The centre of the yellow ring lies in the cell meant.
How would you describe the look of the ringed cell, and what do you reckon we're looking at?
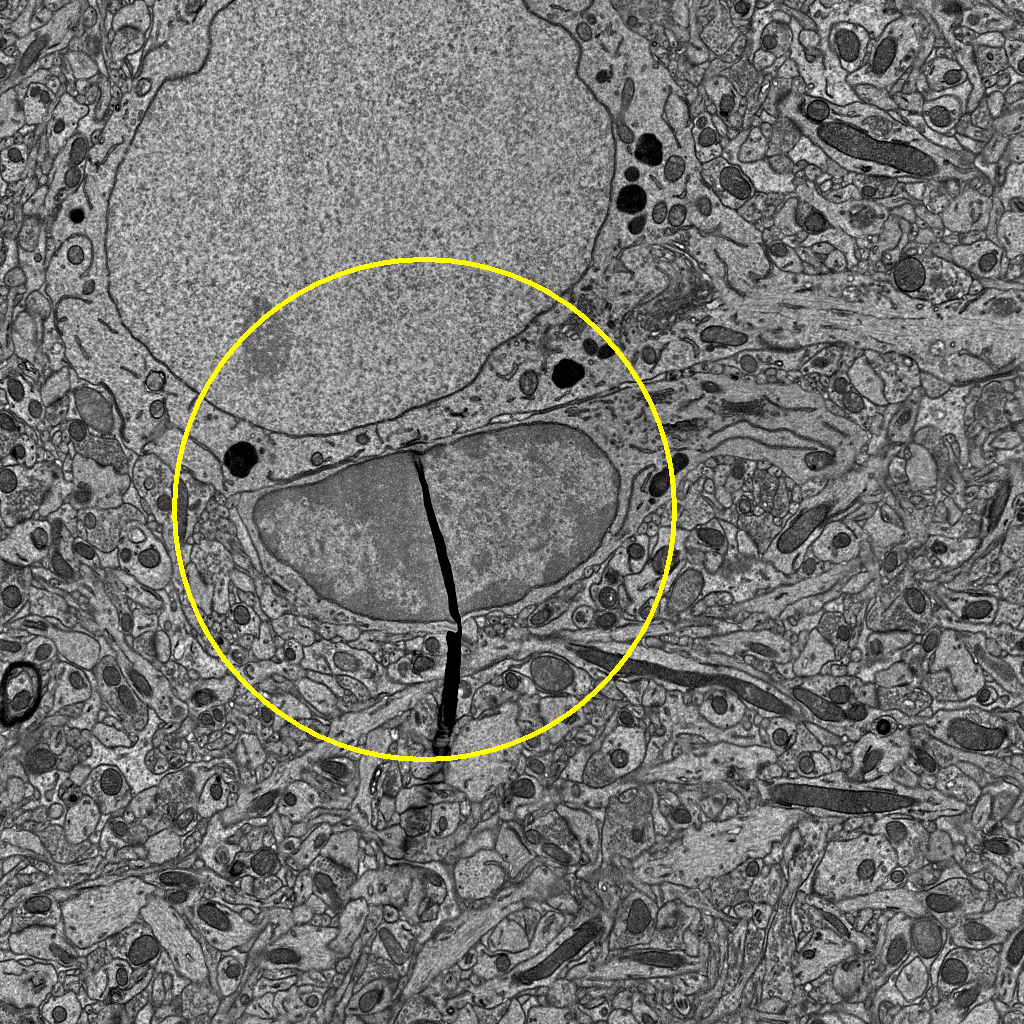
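An elongated oval, long axis running horizontally: that is the nucleus, lying wholly within the ring. Its envelope stays smooth, without deep folds or indentations. It looks darker overall than the large nucleus just above it. A black crack runs roughly vertically through it and on into the tissue below. So this is a microglial cell.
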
